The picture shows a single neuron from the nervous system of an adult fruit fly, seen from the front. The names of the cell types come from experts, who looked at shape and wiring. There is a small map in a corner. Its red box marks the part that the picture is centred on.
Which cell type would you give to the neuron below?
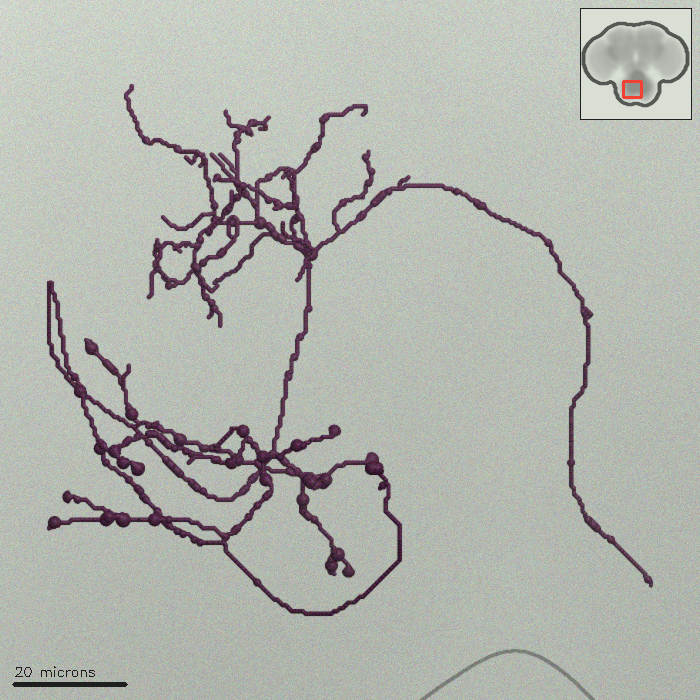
IN12B079_c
